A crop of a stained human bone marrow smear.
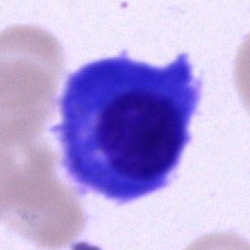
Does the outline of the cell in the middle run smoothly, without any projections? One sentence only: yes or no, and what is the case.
No, a smooth outline is not present; the cell's edge is rough.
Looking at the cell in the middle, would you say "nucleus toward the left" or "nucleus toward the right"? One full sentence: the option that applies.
On the right side of this cell lies the nucleus.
